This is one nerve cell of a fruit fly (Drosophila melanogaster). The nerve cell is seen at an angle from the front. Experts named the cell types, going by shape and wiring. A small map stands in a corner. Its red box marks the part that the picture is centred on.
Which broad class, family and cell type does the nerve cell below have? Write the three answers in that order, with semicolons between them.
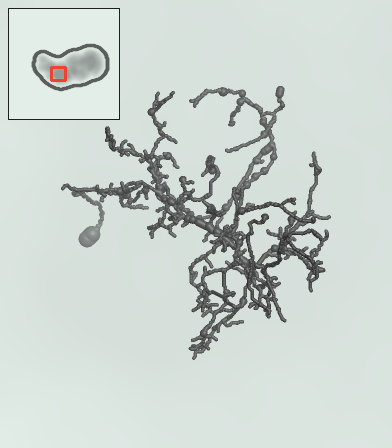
nerve-cord intrinsic neuron; hemilineage 20A.22A; IN20A.22A049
